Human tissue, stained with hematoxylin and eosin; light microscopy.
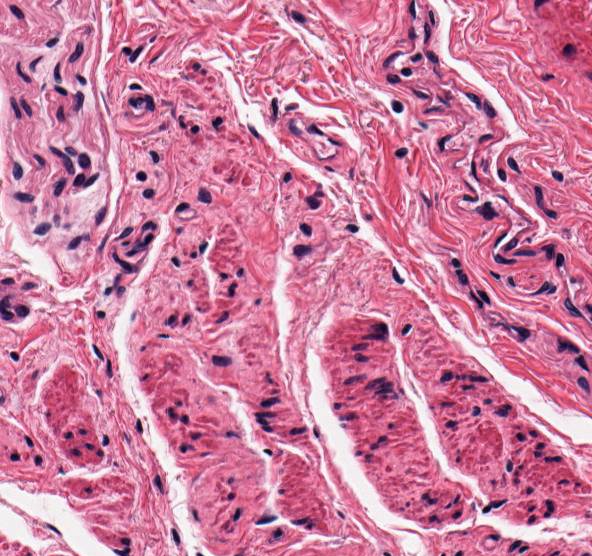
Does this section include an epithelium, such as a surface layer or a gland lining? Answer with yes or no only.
No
